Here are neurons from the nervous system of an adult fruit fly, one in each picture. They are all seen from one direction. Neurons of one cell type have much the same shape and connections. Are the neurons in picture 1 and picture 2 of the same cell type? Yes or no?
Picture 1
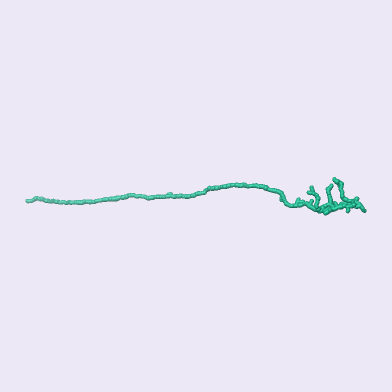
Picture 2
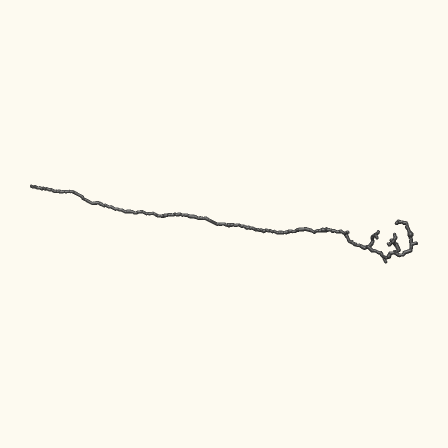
yes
